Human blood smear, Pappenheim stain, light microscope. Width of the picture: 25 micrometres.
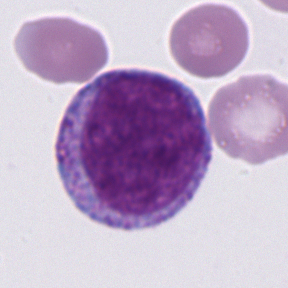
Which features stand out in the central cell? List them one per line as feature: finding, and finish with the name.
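Cell: about 14 micrometres across
Nucleus: round, no indentation, about 12 micrometres across
Position: off-centre, toward right side
Nuclear area: about 70% of cell's area
Chromatin: finely granular, evenly spread, no coarse clumps
Granules: fine, purple, scattered through cytoplasm
Name: promyelocyte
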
